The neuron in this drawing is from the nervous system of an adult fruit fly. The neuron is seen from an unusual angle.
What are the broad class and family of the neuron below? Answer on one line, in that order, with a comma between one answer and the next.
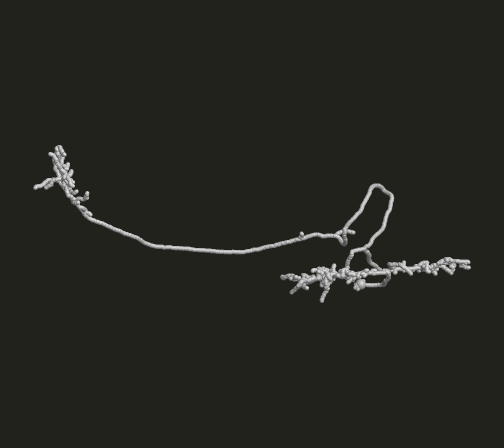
ascending neuron, hemilineage 02A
